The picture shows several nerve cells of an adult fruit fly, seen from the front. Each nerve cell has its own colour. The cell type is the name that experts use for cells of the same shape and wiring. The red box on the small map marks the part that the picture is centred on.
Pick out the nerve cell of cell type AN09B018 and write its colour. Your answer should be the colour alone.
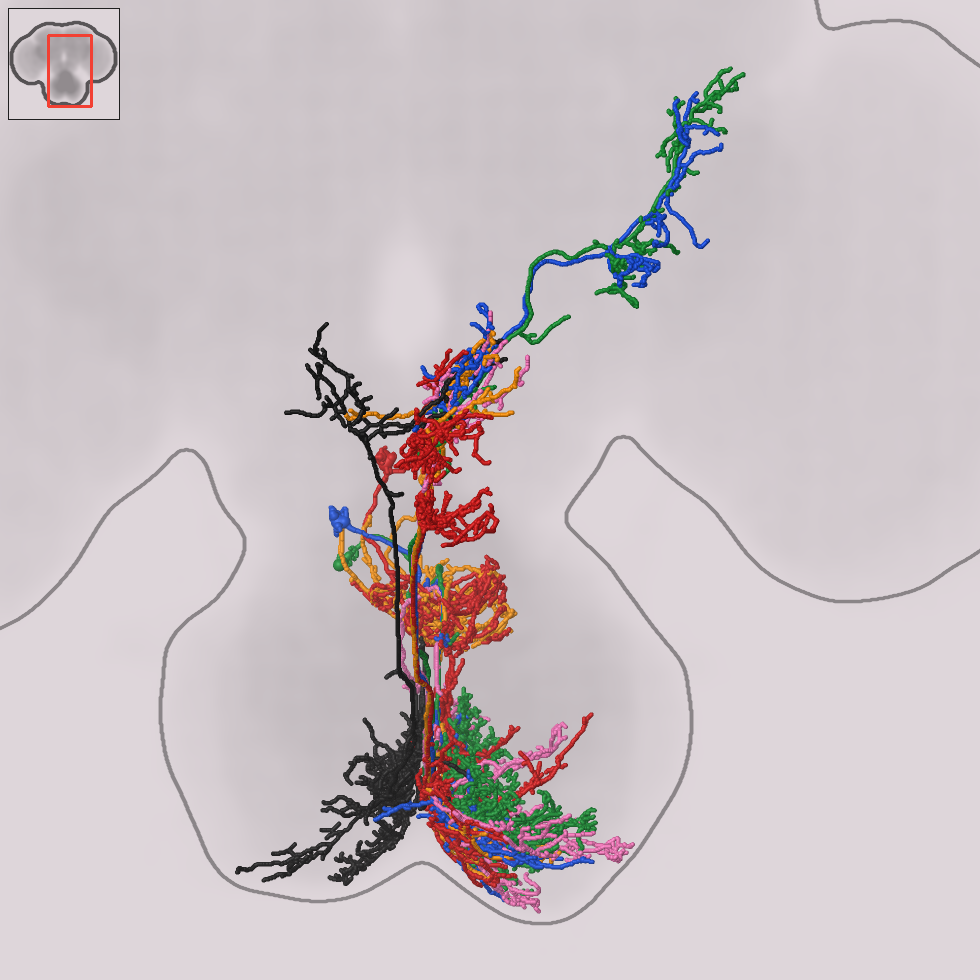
red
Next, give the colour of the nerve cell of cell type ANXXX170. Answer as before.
pink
